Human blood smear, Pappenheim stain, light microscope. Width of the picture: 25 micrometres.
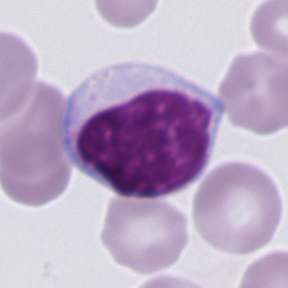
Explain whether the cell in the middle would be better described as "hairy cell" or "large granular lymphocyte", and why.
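Large granular lymphocyte, not hairy cell.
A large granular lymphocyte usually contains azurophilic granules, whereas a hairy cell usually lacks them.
This cell has a few fine pinkish granules scattered in the pale blue cytoplasm above the nucleus. The nucleus lies off-centre toward the lower side, so the widest band of cytoplasm is above it. Its chromatin is dark purple and coarsely clumped, with small paler patches between the clumps. The cell measures about 14 by 12 micrometres and the nucleus about 12 by 9 micrometres, the nucleus filling about 70% of the cell's area.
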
